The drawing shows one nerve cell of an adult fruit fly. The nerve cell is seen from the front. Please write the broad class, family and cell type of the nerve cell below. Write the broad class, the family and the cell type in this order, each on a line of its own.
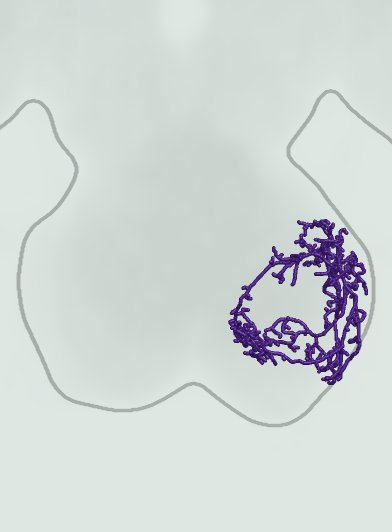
nerve-cord intrinsic neuron
hemilineage 20A.22A
IN20A.22A007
